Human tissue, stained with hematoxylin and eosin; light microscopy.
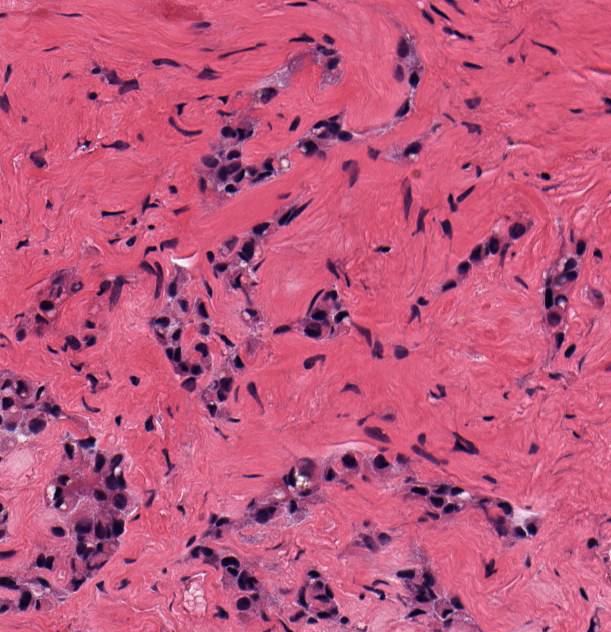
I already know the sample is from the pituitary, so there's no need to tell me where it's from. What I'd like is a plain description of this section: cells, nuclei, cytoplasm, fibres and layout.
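I notice many of these cells run in narrow single-file strands between the collagen bundles. Where they cluster, the cells have dark, hyperchromatic, oval to irregular nuclei, and some contain small clear cytoplasmic vacuoles. Separately, thin elongated spindle-shaped nuclei sit singly within the collagen.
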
